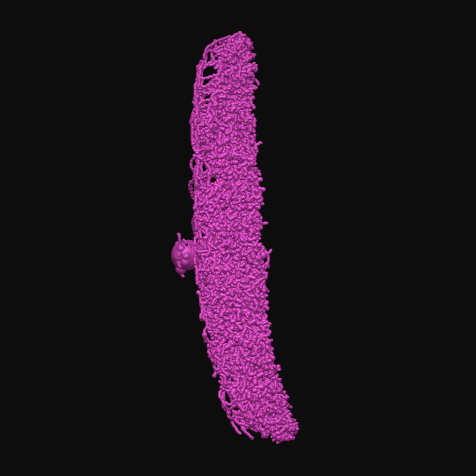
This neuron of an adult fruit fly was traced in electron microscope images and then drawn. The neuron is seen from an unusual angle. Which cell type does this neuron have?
LPi21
